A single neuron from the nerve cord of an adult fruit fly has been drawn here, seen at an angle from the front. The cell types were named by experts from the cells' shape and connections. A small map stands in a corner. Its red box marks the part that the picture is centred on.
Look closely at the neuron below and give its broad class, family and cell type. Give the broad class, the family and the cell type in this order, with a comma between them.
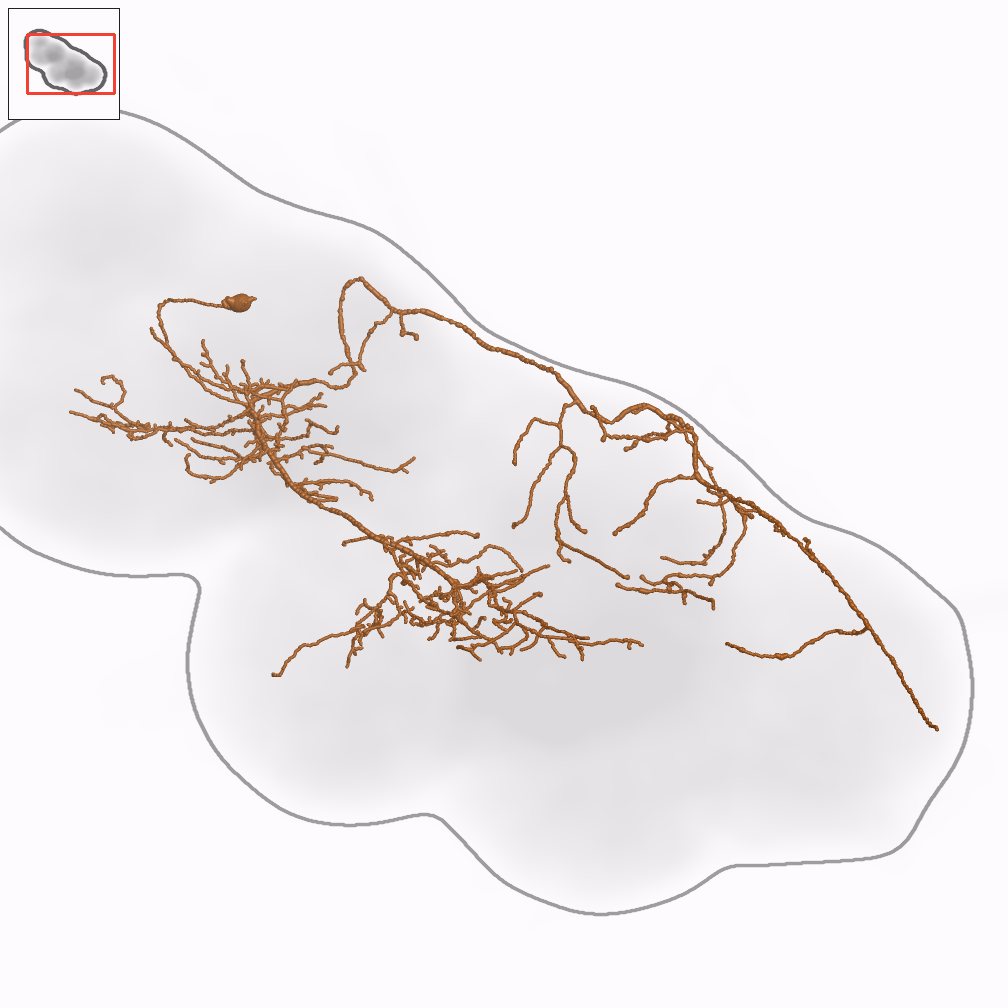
ascending neuron, hemilineage 19B, AN19B028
